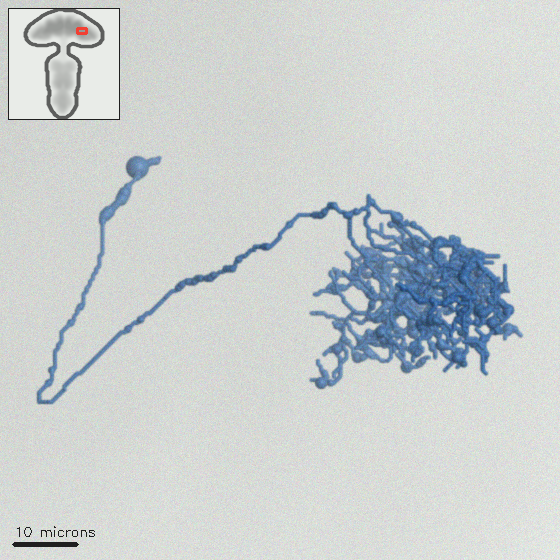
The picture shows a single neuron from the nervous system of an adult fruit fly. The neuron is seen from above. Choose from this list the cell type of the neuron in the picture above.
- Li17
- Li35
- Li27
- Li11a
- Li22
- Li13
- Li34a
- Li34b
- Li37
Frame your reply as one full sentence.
It is as Li34b that this neuron is typed.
